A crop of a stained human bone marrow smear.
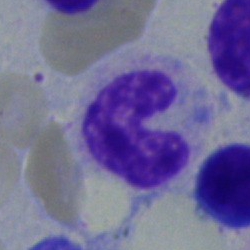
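Band neutrophil (centre). Note the nucleus, deeply indented into a C or horseshoe shape, with its notch opening toward the right. The outline of the cell is roughly round, and the cytoplasm contains no coarse dark granules.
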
